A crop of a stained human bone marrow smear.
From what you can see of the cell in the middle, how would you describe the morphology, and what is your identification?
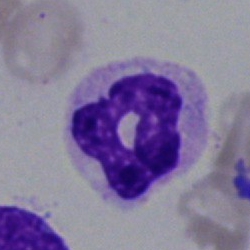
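Roughly round in outline, this cell has a nucleus shaped as a closed ring around a clear central hole. Coarse clumps of dark purple chromatin make up the ring. A moderate rim of pale lilac cytoplasm surrounds the nucleus. This is a segmented neutrophil.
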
